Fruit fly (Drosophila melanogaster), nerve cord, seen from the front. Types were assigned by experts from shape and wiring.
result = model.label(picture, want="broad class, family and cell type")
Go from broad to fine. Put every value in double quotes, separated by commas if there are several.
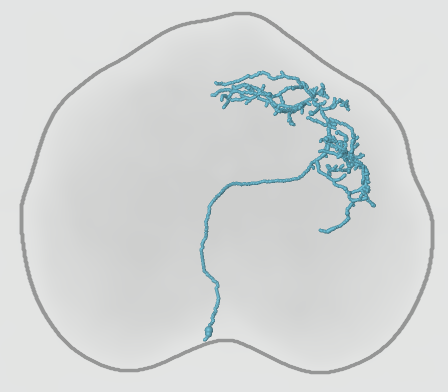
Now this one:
"nerve-cord intrinsic neuron", "hemilineage 06B", "IN06B079"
